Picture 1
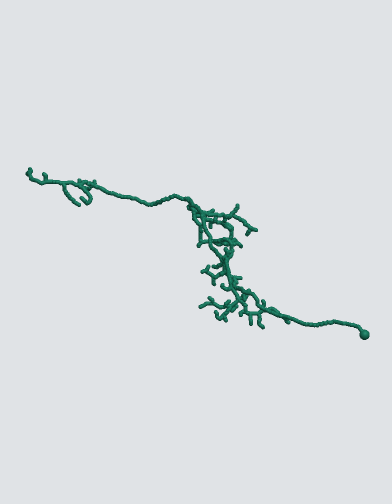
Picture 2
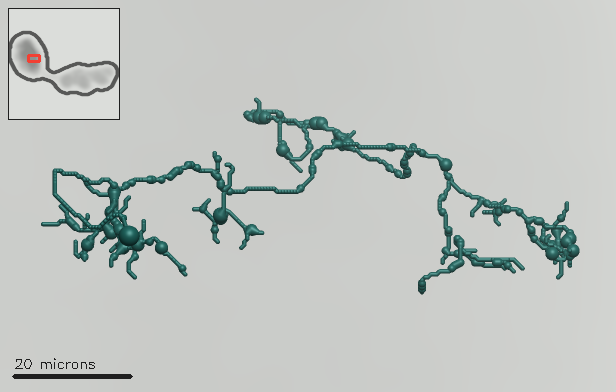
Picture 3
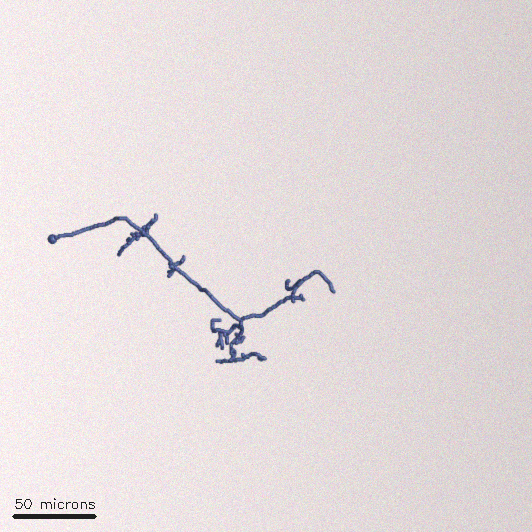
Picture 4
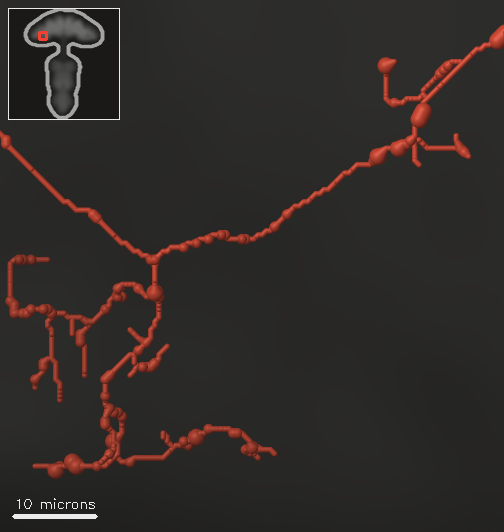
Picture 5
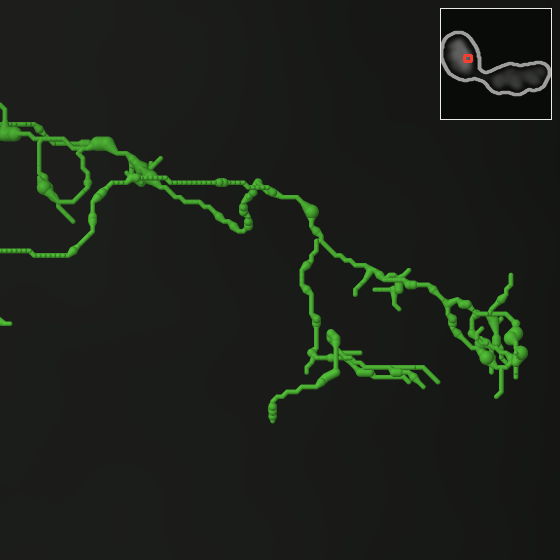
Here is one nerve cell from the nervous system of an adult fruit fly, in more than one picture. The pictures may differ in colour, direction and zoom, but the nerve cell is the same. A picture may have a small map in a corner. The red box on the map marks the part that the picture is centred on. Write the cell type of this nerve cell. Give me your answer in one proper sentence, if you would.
The cell type for the nerve cell is TmY4.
